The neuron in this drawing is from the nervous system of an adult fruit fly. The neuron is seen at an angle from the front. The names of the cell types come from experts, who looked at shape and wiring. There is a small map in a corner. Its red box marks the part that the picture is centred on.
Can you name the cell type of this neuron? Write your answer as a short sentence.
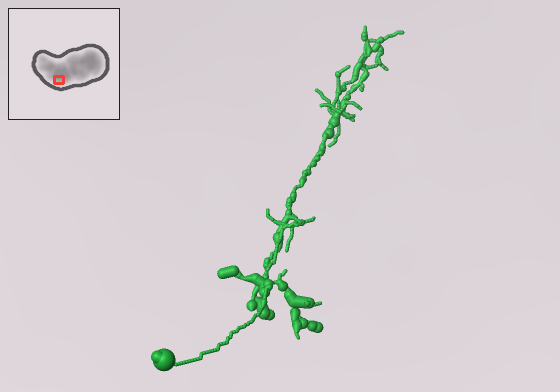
The cell type is Mi13.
